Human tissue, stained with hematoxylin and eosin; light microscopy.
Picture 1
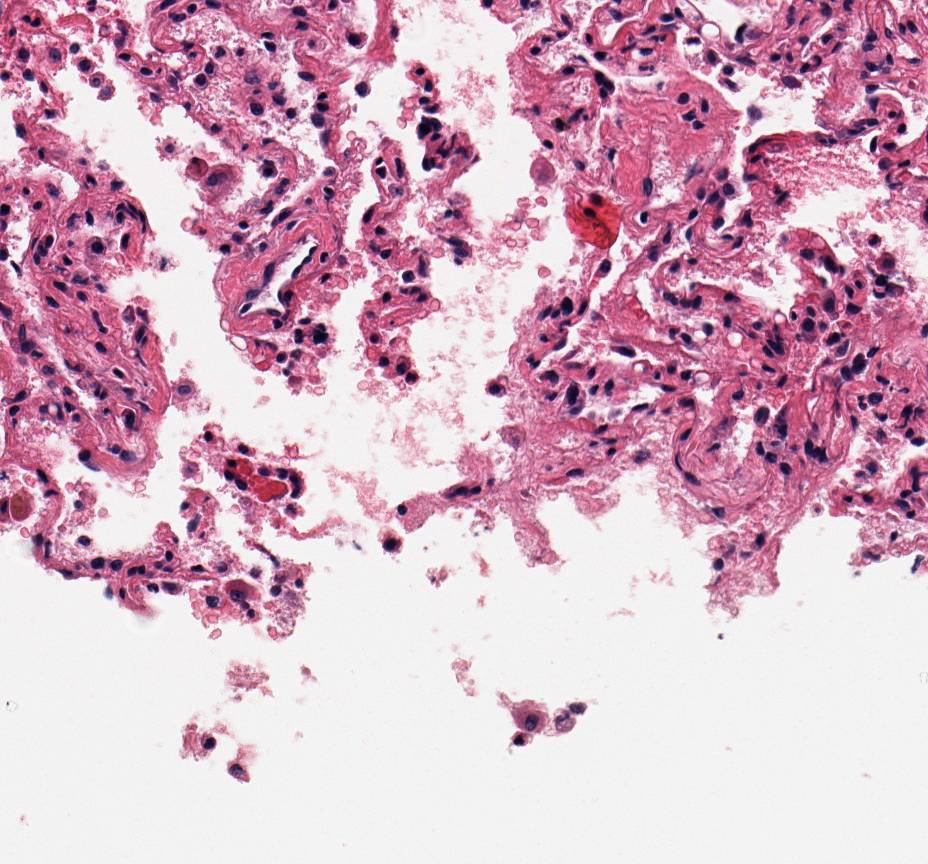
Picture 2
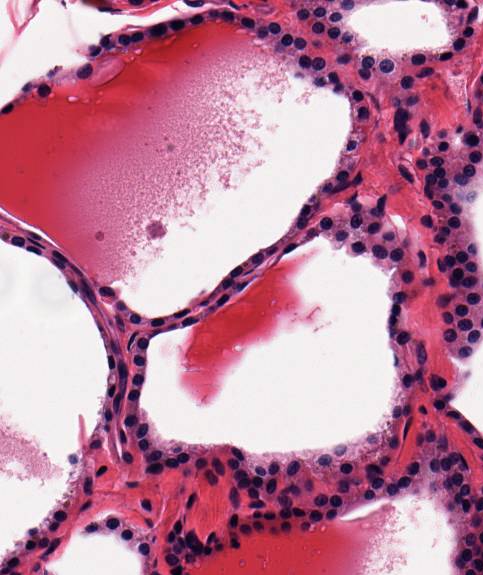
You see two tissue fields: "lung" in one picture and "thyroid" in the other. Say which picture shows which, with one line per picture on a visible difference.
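The field in picture 1 comes from the lung. No glands are present in the field.
The field in picture 2 comes from the thyroid. Most of the field is taken up by a few large, rounded to irregular follicles separated by thin partitions, with a more crowded cellular area along the right edge.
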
